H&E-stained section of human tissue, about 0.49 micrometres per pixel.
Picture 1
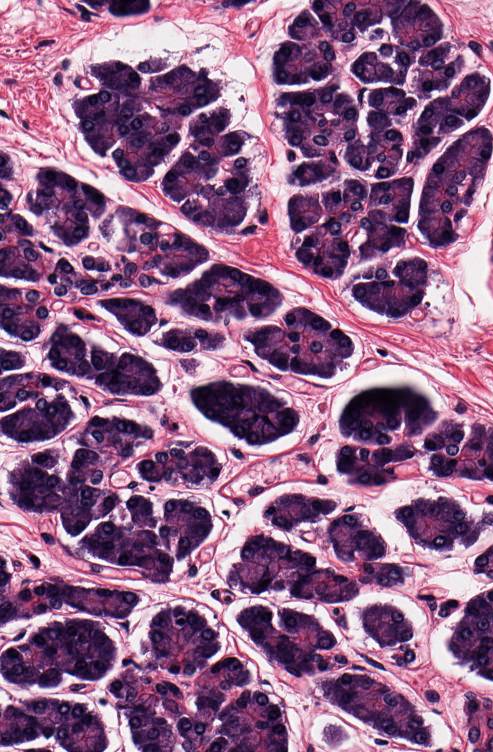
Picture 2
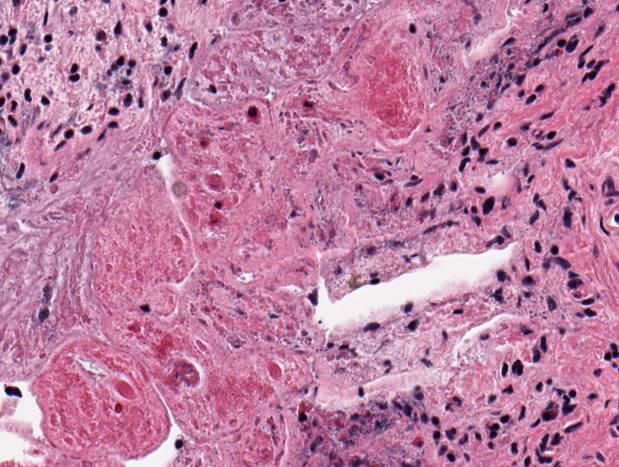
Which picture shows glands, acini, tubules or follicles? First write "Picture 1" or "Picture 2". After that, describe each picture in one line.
Picture 1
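Picture 1: The acini lack conspicuous open lumens.
Picture 2: No epithelium or glands are present anywhere in the field.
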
